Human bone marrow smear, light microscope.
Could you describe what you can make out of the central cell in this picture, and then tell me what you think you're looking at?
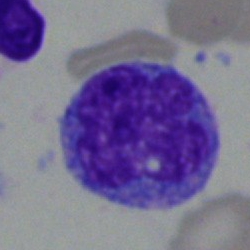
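Most of the cell is taken up by the nucleus. Its chromatin is purple and mottled with small lighter gaps. The cytoplasm stains blue. A small round clear spot lies below and to the right of the cell's centre. Such a cell is named a blast.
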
